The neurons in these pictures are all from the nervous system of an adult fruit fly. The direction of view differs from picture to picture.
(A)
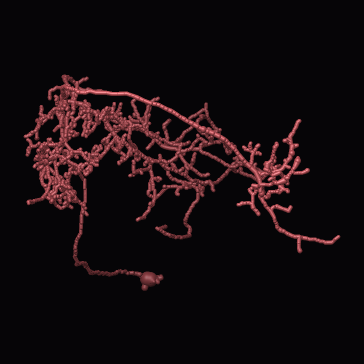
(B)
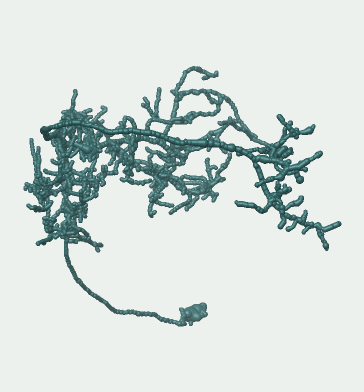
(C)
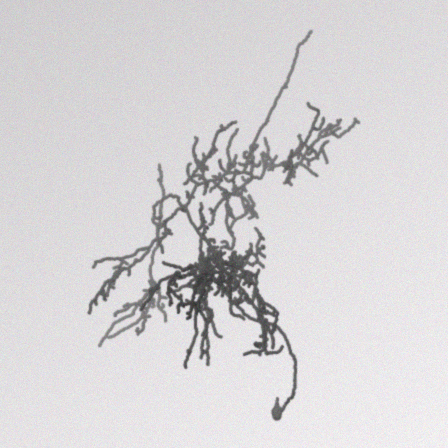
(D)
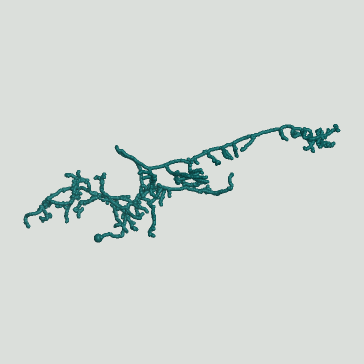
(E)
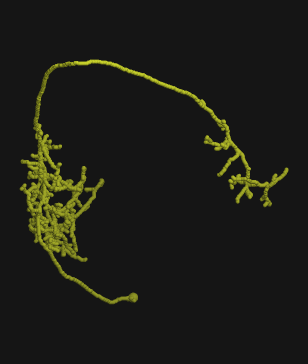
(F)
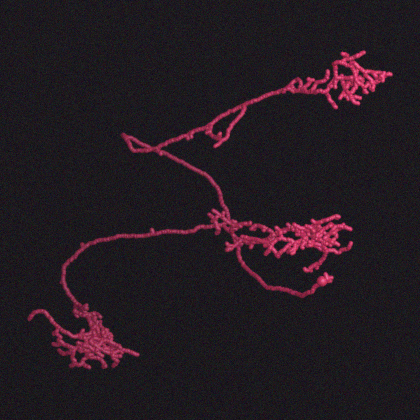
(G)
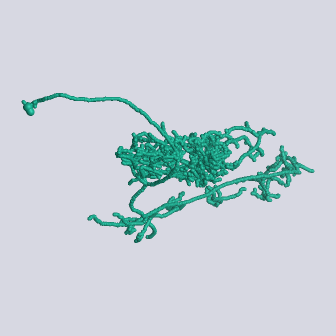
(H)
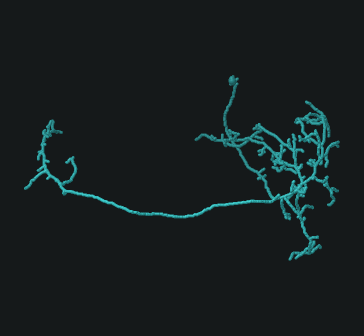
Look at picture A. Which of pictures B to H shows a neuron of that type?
Picture B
